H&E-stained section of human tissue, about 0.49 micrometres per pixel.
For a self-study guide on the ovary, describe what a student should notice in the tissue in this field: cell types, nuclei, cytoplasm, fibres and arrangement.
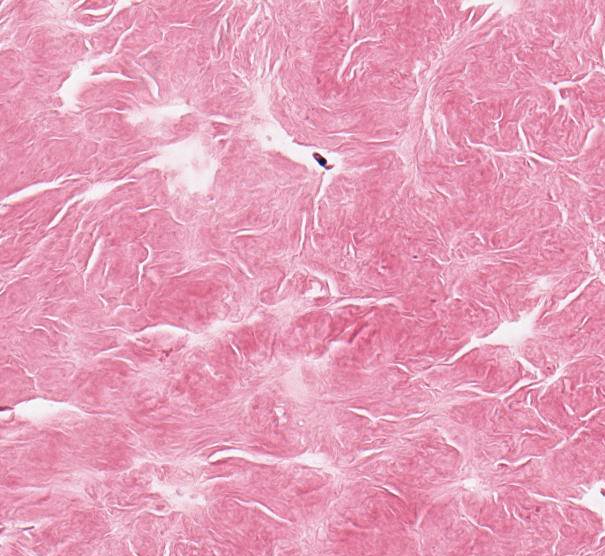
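Fibres fine and wavy, swirling in varying directions within each aggregate. Nuclei almost absent throughout. One small dark purple-black fragment in a cleft, upper middle. No blood vessels containing red blood cells seen.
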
